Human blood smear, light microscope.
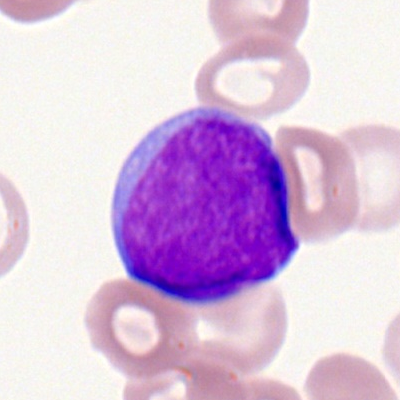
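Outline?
Roughly round.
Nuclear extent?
Almost the whole cell; cytoplasm only a thin rim around the nucleus.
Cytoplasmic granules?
None seen.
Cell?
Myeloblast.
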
